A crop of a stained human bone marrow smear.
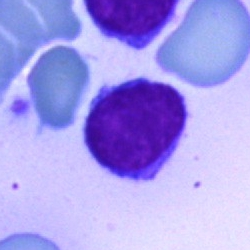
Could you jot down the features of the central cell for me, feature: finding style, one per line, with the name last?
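Outline: roughly round, smooth edge
Chromatin: dense, deep purple
Cytoplasm: scant blue rim, clearest along lower edge
Granules: none visible
Name: lymphocyte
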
